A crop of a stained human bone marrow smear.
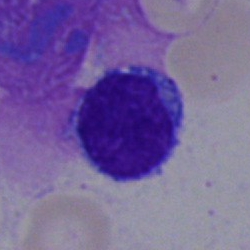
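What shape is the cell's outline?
Round.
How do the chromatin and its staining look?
Dense, and stained dark purple.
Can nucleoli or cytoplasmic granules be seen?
Neither: no nucleoli show in the nucleus, and no granules in the cytoplasm.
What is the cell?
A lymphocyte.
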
